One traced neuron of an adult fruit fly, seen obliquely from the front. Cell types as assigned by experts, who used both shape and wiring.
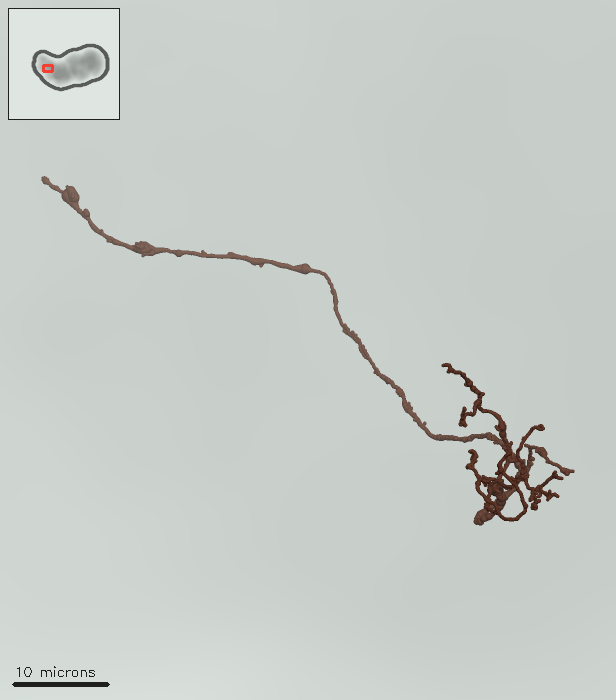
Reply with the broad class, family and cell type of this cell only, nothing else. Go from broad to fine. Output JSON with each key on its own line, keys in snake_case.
{
 "broad_class": "sensory neuron entering the nerve cord",
 "family": "class mechanosensory tactile",
 "cell_type": "SNta20"
}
